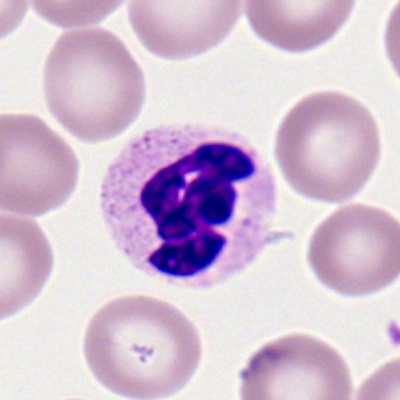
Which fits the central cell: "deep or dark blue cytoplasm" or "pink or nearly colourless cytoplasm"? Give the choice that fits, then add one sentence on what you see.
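Pink or nearly colourless cytoplasm. The cytoplasm is pale pink.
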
